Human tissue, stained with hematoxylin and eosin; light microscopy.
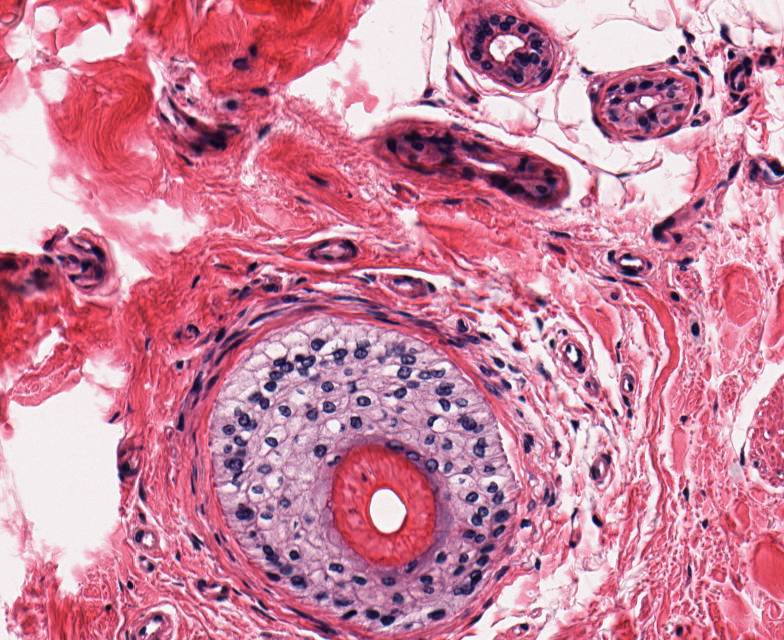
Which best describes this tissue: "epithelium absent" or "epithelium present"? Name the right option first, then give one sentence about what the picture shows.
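Epithelium present. The epithelial cells of the follicle have pale, clear to faintly violet cytoplasm.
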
